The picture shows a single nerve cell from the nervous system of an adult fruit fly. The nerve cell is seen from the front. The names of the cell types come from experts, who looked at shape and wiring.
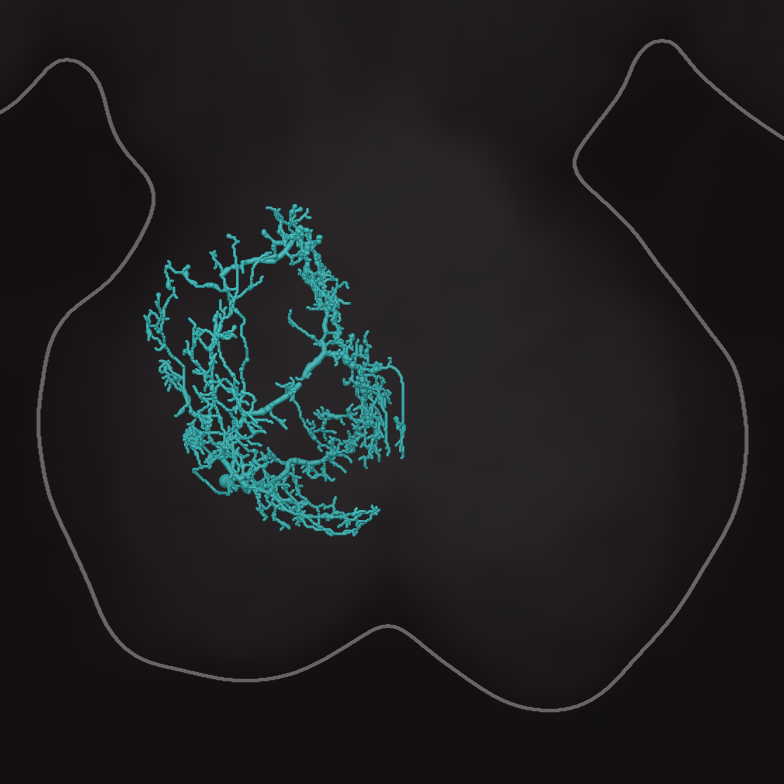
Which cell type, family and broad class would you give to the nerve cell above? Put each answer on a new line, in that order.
IN16B024
hemilineage 16B
nerve-cord intrinsic neuron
